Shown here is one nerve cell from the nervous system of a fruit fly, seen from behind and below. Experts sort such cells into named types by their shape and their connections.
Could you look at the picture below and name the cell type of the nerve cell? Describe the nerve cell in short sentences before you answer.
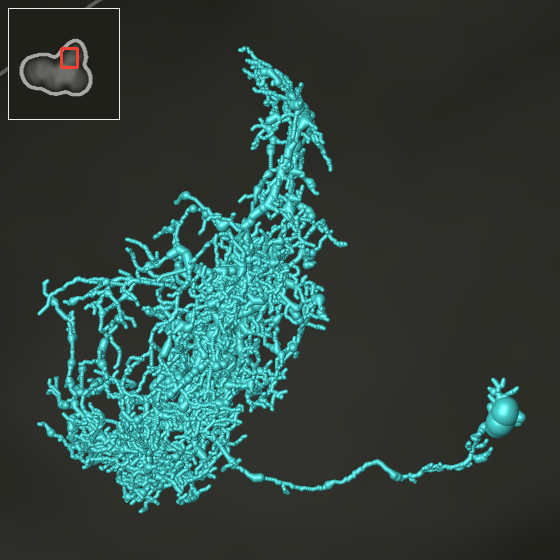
The cell body is at the lower right of the picture. More than a hundred branch ends can be seen. It is a nerve-cord intrinsic neuron. The cell type is IN13B105.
